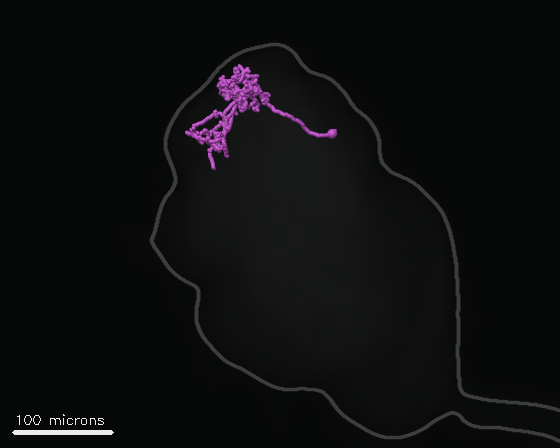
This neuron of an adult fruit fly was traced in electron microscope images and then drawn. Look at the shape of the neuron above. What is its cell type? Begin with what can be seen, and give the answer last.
From left to right in the picture it spans about 150 microns. In this view it is wider than it is tall. This is a central-brain intrinsic neuron. Its cell type is SIP070.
